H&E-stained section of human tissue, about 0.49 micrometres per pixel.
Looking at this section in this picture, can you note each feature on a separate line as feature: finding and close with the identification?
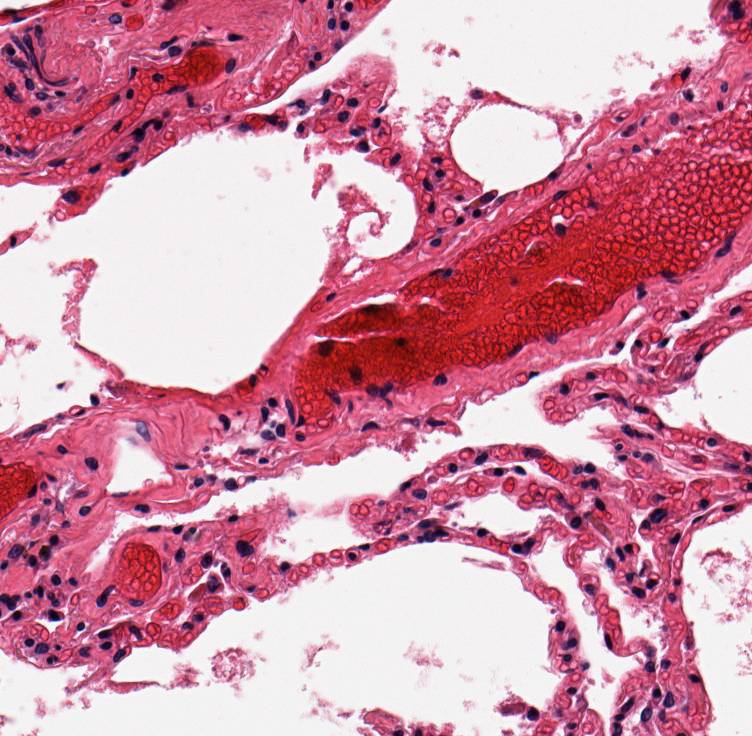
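Spaces: large, empty, rounded, filling most of the field
Walls: thin, pink, lined by flattened cells with small dark nuclei
Capillaries: within the walls, holding red blood cells
Vessel: large, elongated, packed with red blood cells, running diagonally from centre-left toward upper right
Surround: band of pale pink fibrous tissue with scattered elongated nuclei
Name: lung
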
